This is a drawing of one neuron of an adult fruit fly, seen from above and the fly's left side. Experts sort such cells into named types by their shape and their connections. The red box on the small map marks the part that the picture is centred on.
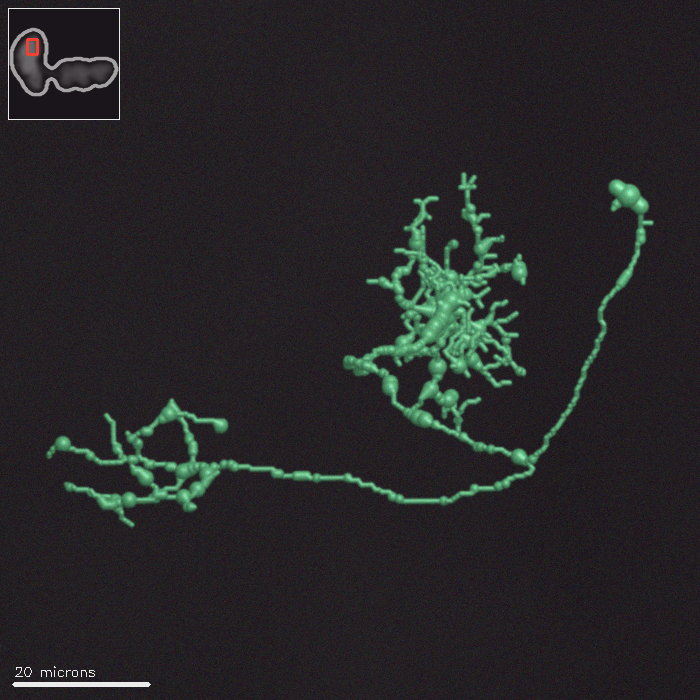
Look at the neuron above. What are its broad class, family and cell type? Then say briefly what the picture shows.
It is a visual projection neuron. Its family is hemilineage VPNp2. It is of cell type LC18. It is in the brain and does not reach the nerve cord. From left to right in the picture it spans about 90 microns. Dozens of branch ends can be seen.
